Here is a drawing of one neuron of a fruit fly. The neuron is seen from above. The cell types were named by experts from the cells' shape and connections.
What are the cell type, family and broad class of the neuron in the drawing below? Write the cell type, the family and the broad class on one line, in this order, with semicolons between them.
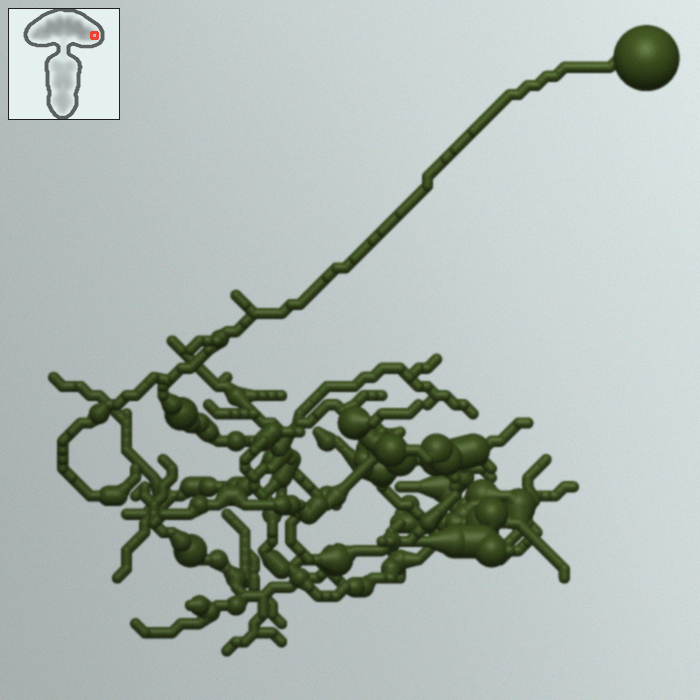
Mi16; Mi; optic-lobe intrinsic neuron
